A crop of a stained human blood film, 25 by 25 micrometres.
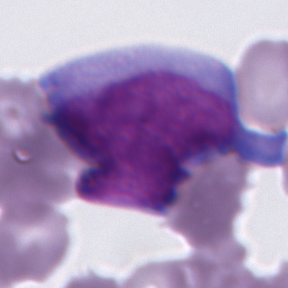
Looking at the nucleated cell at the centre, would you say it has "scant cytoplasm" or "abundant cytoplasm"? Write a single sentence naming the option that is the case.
Its cytoplasm amounts to no more than a narrow rim.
